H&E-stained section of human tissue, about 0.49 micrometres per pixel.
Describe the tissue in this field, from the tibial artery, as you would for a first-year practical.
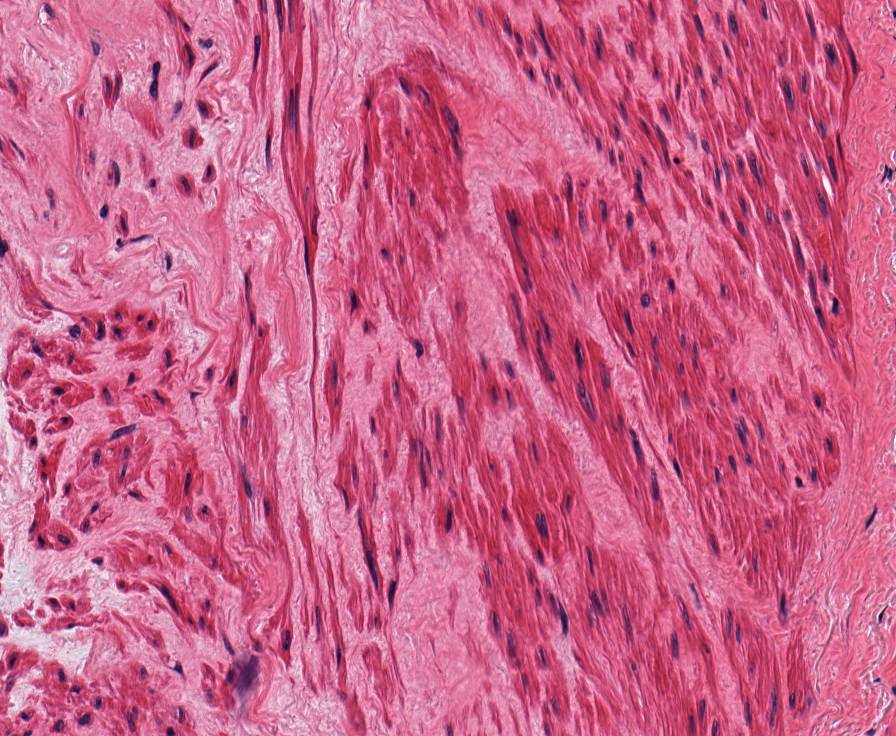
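Lengthwise-cut fibres: nuclei elongated and cigar-shaped, with blunt ends. Muscle cell cytoplasm deeply eosinophilic; no cross-striations. No epithelium or glands anywhere in the field. Small dark purple smudge near the bottom edge, left of centre.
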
